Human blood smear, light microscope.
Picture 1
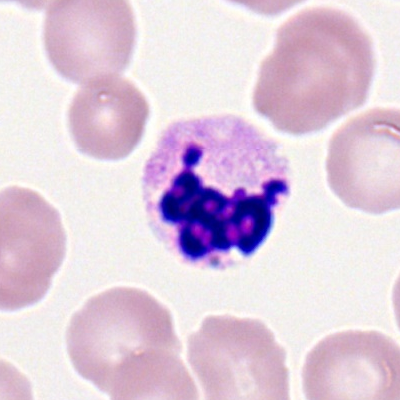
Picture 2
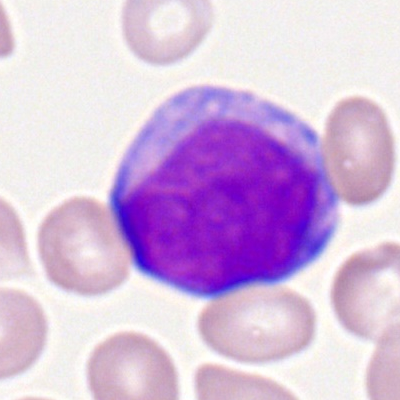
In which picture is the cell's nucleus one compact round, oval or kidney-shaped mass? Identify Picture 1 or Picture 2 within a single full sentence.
Picture 2 contains the cell with a compact, undivided round, oval or kidney-shaped nucleus.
